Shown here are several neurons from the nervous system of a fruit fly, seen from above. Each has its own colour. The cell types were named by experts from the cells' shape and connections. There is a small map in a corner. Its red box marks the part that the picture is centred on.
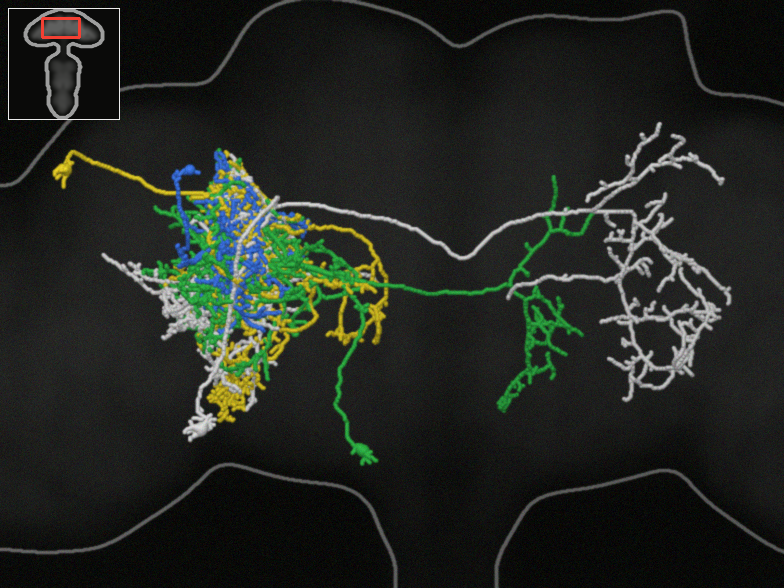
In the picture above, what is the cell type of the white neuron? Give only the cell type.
PVLP130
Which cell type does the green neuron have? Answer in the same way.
PVLP141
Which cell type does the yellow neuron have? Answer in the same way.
PVLP015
